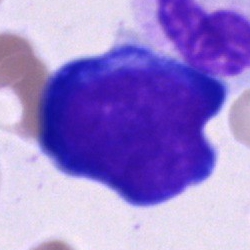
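Proerythroblast, central cell. Outline irregular and bumpy, with a notch cut into the right side. No distinct pale rim of cytoplasm separable from the nucleus, which appears to fill almost the whole cell. Staining dense and fairly even, broken only by a few small pale spots. No clear vacuoles.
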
